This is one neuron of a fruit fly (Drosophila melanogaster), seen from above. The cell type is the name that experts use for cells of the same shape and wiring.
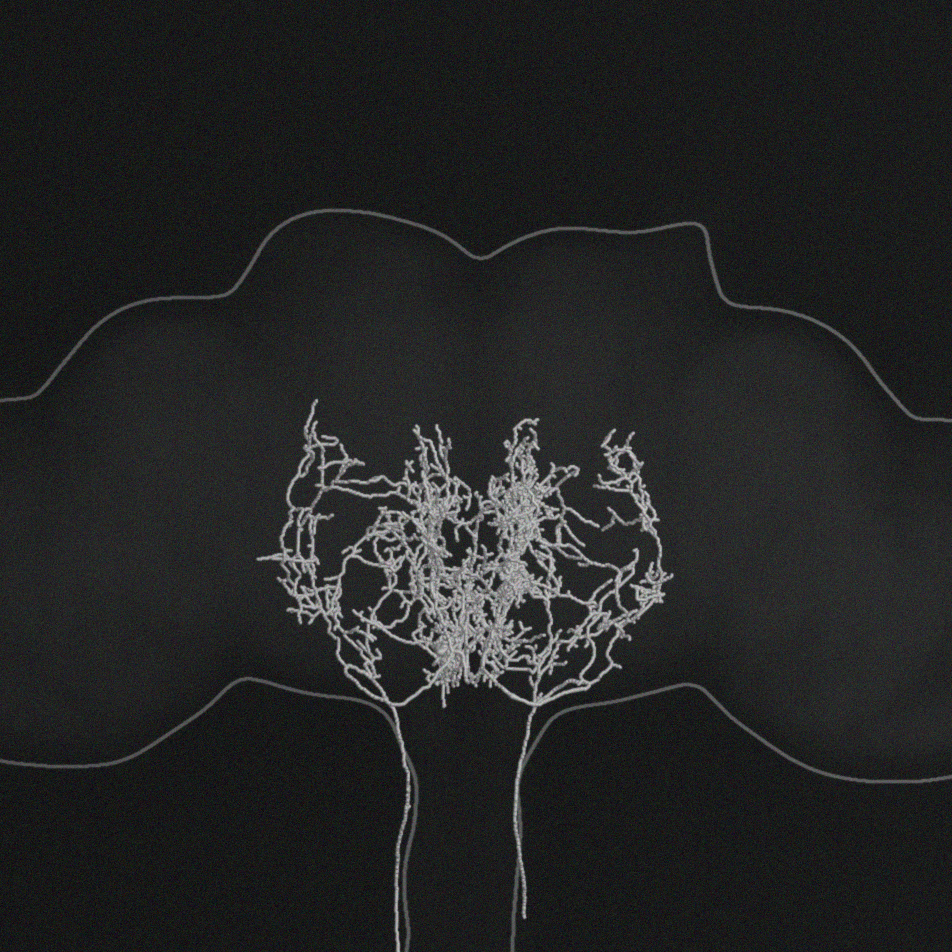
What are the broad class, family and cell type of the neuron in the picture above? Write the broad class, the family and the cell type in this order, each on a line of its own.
descending neuron
hemilineage LB0_anterior
DNge149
